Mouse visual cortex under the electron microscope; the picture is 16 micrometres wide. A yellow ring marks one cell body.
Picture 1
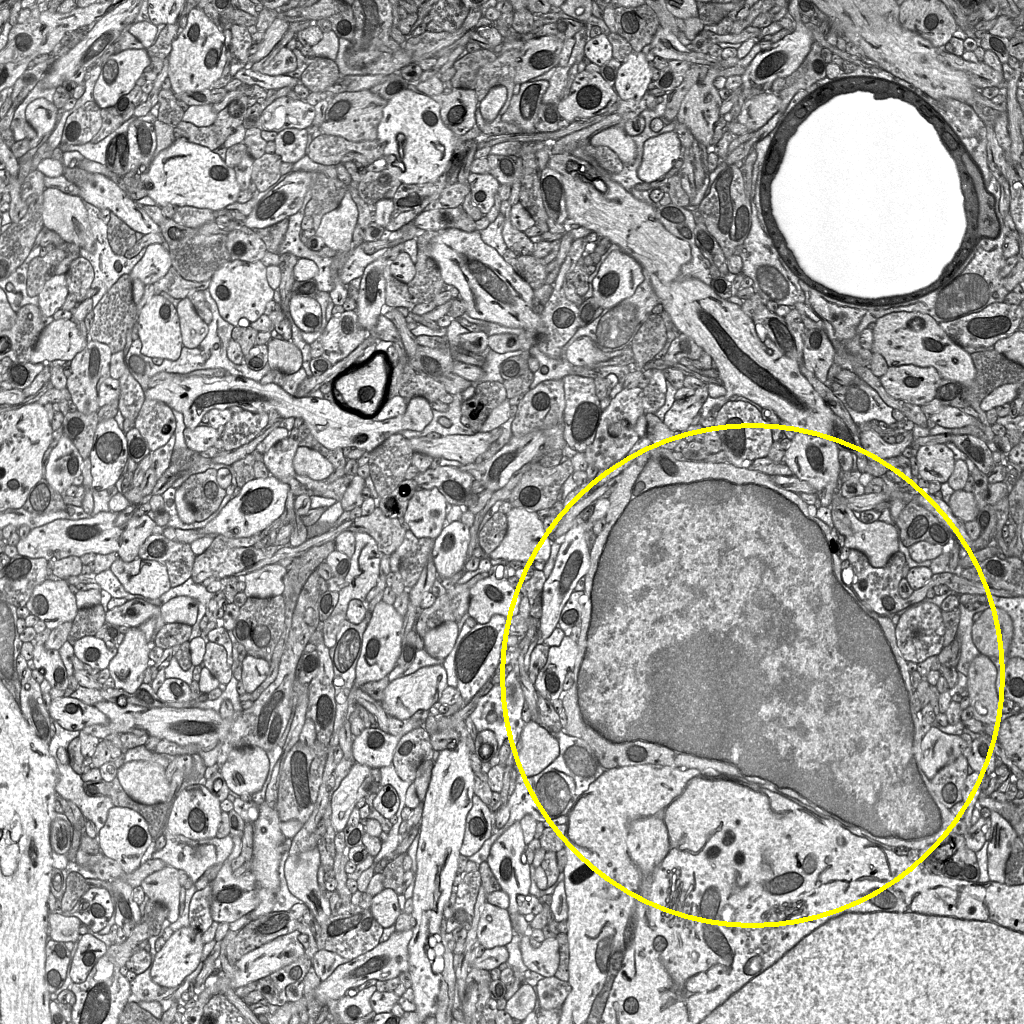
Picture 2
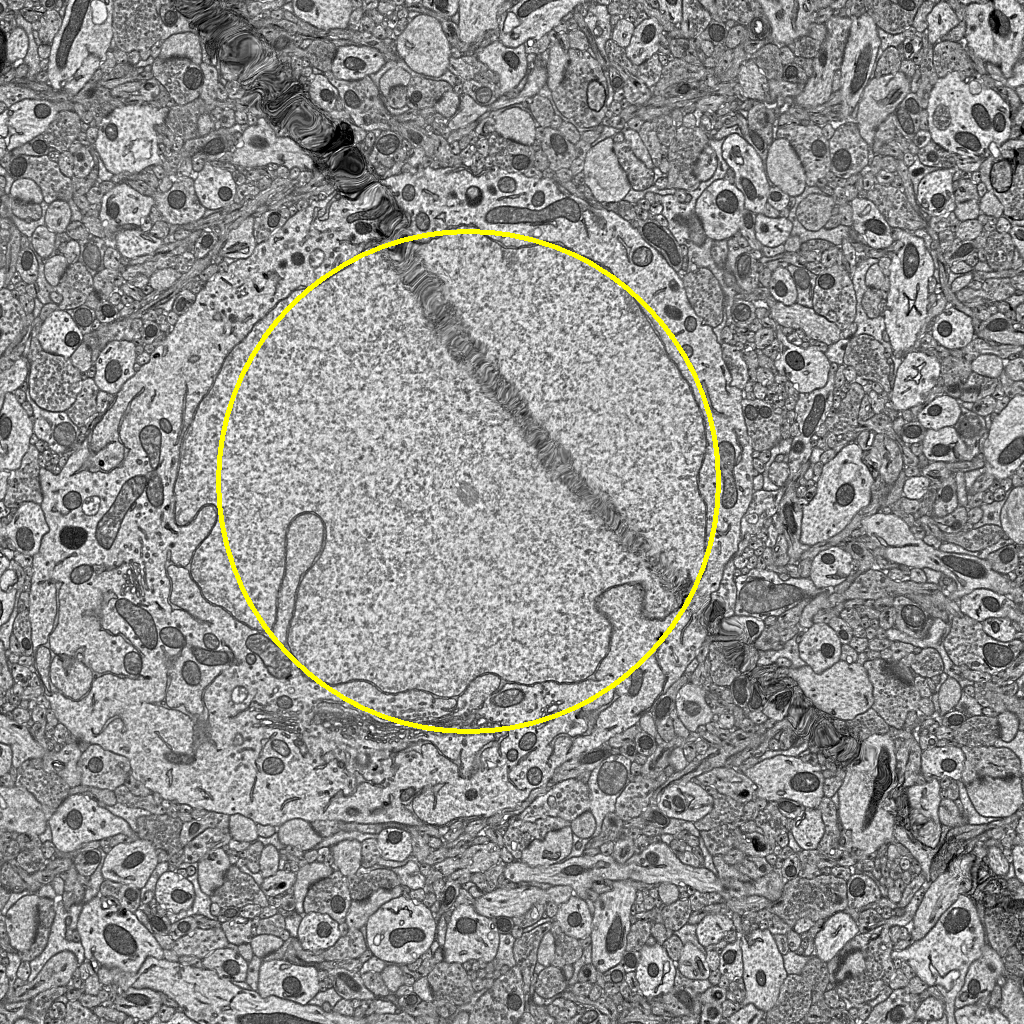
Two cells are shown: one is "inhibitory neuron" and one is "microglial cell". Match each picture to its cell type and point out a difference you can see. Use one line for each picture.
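Picture 1: microglial cell. The nuclear outline is smooth, without deep folds.
Picture 2: inhibitory neuron. A narrow finger-like infolding of the nuclear envelope projects upward into the nucleus at its lower left.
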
